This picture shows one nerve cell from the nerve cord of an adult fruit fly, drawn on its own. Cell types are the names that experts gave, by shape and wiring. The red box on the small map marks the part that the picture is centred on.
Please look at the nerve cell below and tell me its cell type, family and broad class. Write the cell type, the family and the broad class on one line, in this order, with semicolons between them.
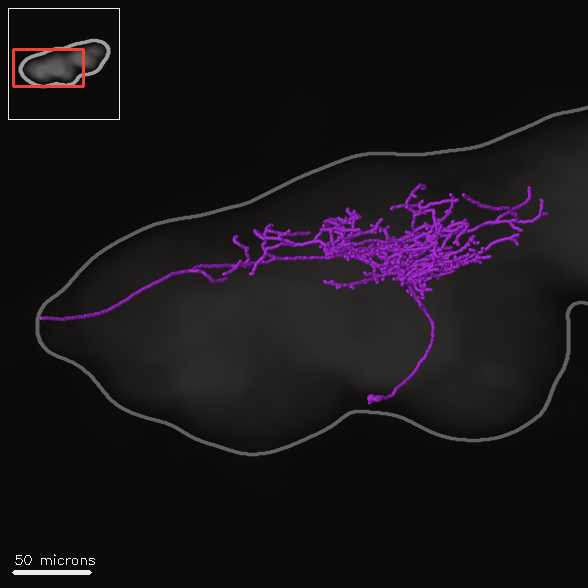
AN06B042; hemilineage 06B; ascending neuron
